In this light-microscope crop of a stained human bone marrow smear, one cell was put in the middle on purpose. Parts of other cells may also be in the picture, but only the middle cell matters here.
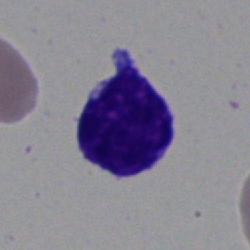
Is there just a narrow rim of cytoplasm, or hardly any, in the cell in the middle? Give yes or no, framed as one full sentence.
Yes, most of this cell is taken up by its nucleus.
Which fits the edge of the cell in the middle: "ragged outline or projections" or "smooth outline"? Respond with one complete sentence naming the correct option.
Rough rather than smooth is the outline of this cell.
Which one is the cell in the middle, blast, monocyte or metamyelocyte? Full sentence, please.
The cell positioned in the middle of the field is a blast.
